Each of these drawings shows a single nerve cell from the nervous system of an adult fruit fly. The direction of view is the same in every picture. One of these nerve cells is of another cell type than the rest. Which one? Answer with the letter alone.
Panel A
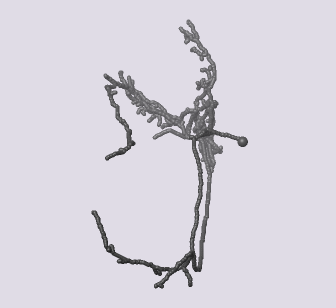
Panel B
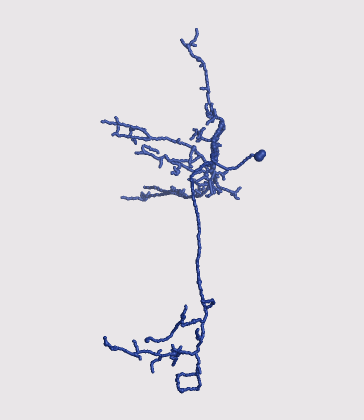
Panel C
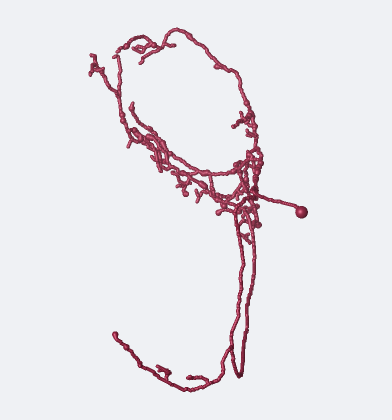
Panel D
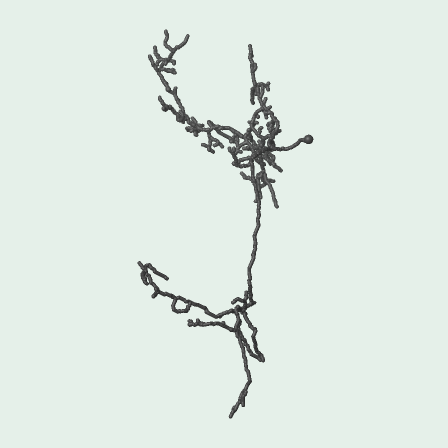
B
